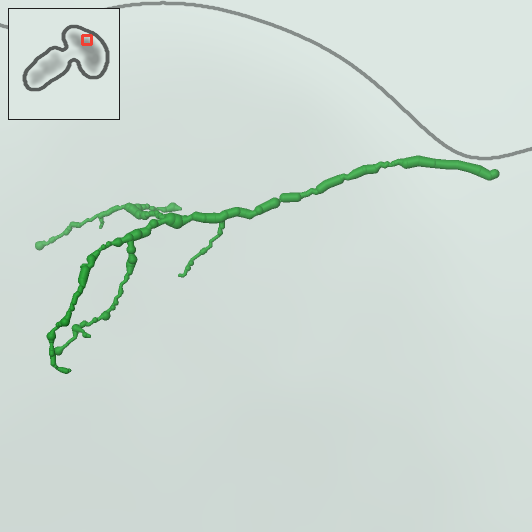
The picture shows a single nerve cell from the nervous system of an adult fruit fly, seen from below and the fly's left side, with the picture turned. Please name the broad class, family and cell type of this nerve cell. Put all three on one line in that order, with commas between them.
sensory neuron entering the brain, class mechanosensory, JO-A3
